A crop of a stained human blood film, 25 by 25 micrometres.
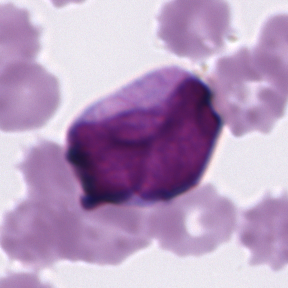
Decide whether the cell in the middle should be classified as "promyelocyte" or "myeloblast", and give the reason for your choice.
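Myeloblast, not promyelocyte. No granules visible in the cytoplasm.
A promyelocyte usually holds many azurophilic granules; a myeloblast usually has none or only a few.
Cytoplasm pale lilac, far lighter than the nucleus, forming a narrow band widest along the upper edge. Nucleus fills about 70% of cell area. Outline angular, with straight edges and corners rather than a smooth curve.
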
